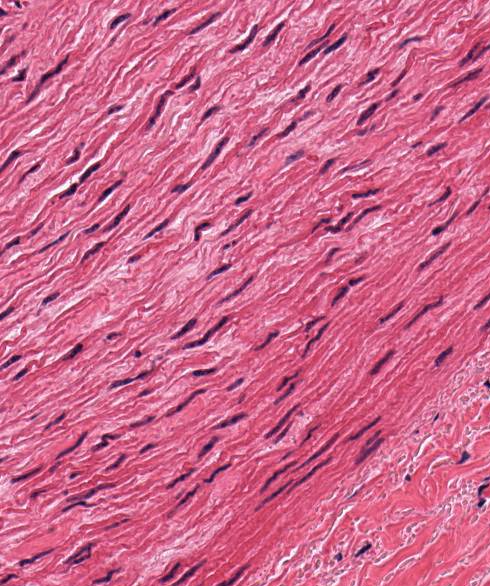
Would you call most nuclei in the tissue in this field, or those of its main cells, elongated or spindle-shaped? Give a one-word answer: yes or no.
Yes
